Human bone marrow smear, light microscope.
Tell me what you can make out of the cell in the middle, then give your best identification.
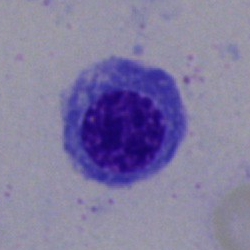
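Notice the nucleus sitting off-centre, nearer the lower edge of the cell than the upper one. The chromatin's dark purple and clumped, with small lighter gaps between the dark areas. Around it runs a moderate rim of deep blue cytoplasm, widest above the nucleus. So it's an erythroblast.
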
